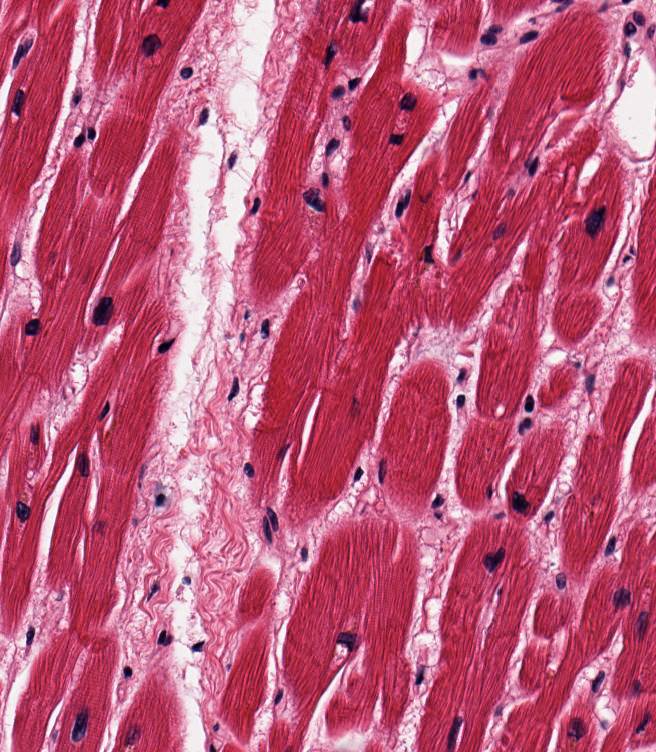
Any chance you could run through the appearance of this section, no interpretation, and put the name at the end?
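Several muscle fibres here branch and join their neighbours; see the fine lengthwise myofibril streaks in the deep pink cytoplasm. Small dark nuclei, smaller than the muscle nuclei, are scattered in the pale tissue between fibres. This is the left ventricle of the heart.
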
